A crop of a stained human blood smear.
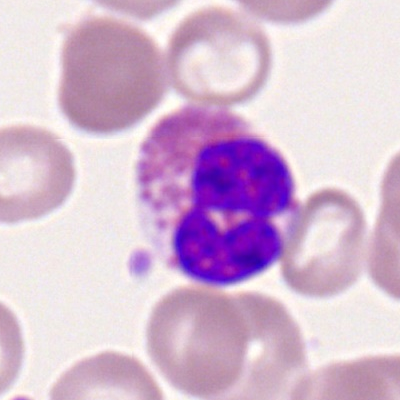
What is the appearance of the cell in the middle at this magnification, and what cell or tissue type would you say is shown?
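Two nuclear lobes, one above the other, placed toward the right of the cell. Chromatin dense, dark purple. Many pinkish-red granules in the cytoplasm. Eosinophil.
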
